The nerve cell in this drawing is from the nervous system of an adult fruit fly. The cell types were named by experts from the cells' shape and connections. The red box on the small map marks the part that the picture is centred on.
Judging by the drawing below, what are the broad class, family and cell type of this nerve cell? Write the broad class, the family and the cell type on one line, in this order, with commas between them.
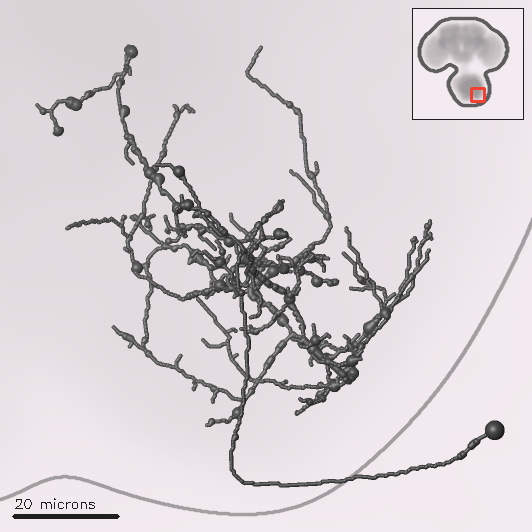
nerve-cord intrinsic neuron, hemilineage 20A.22A, IN20A.22A074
